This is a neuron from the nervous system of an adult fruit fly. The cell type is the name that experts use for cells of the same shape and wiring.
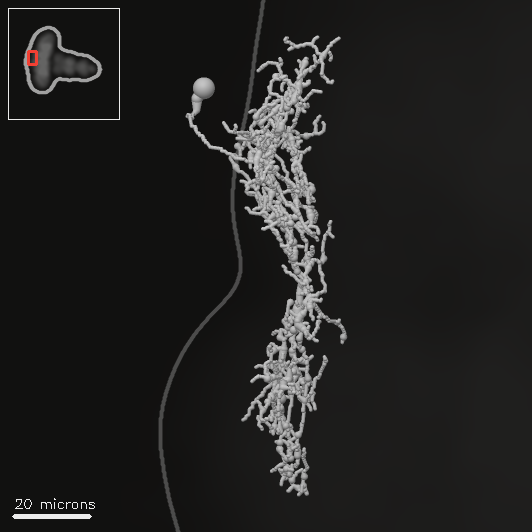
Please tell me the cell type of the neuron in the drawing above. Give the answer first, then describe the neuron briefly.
It is of cell type GNG075. This is a central-brain intrinsic neuron. Its cell body lies at the top of the picture. From top to bottom in the picture it spans about 120 microns. Dozens of branch ends can be seen.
